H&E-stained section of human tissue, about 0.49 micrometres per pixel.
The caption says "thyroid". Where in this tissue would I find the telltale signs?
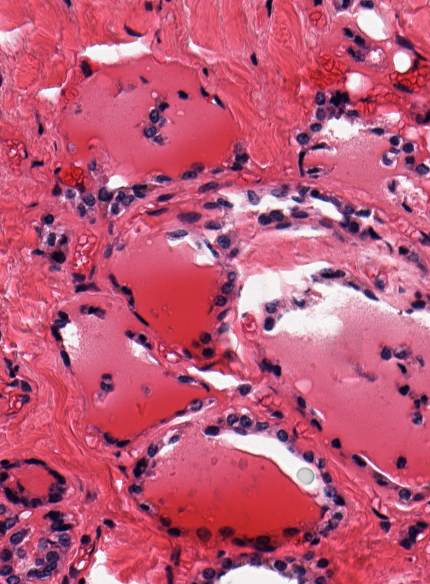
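Much of this picture fits the thyroid. Most of the field is rounded to oval follicles, filled with homogeneous deep pink material.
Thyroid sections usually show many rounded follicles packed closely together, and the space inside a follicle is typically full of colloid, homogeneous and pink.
Each follicle has a single layer of flattened to low cuboidal lining cells, with small, round, dark-staining nuclei that do not overlap.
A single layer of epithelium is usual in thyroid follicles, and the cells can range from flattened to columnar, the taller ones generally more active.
What fits less well is the stroma: bands of pink fibrous collagen lie between the follicles, most abundant along the upper left.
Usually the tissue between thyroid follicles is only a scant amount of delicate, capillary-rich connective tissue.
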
